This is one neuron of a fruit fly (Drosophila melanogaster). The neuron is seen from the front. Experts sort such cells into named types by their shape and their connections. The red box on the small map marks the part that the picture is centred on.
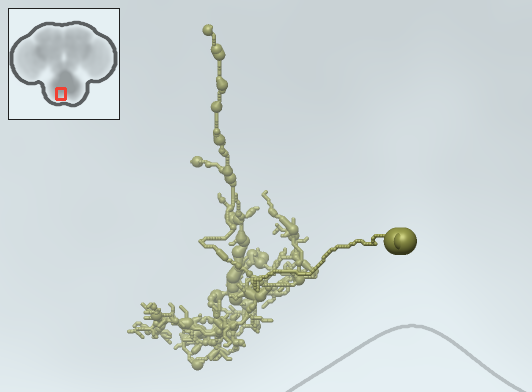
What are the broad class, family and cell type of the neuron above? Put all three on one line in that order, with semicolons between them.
nerve-cord intrinsic neuron; hemilineage 14A; IN14A107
